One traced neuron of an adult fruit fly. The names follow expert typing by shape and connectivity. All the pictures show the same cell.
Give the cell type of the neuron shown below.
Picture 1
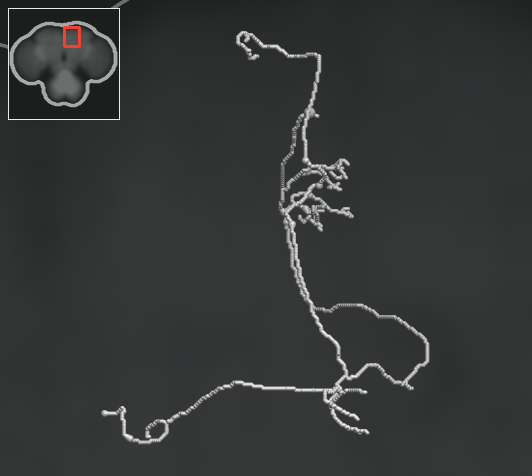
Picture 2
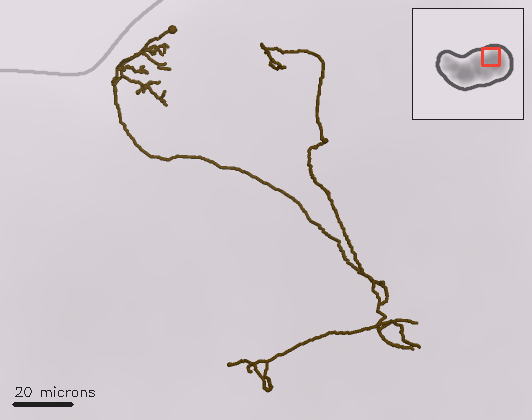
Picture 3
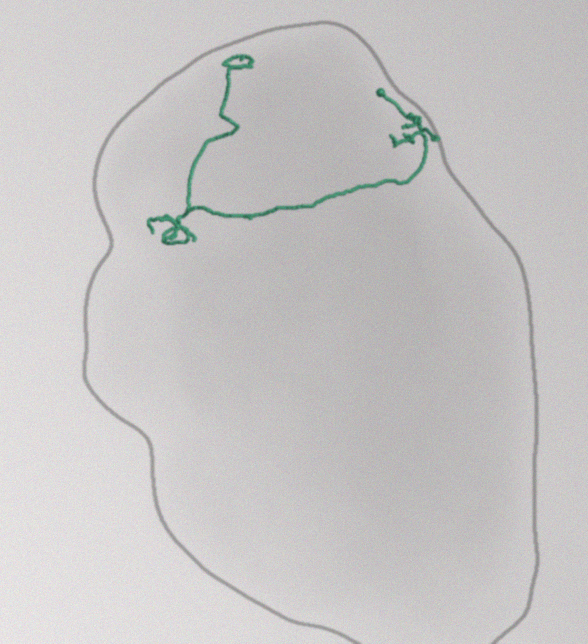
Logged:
KCab-s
